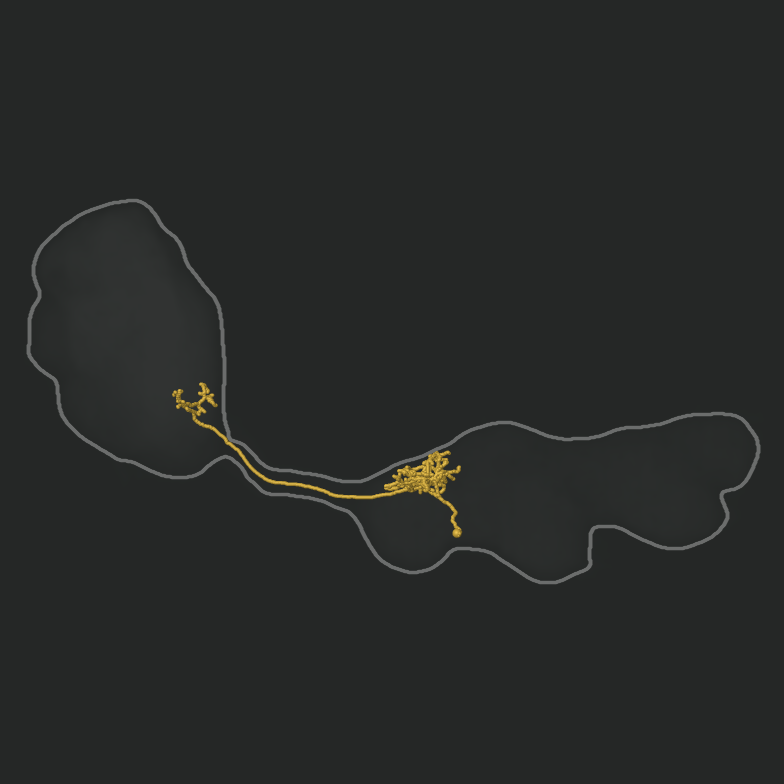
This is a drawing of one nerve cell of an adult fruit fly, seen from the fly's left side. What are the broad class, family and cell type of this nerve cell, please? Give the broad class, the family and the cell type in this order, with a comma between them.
ascending neuron, hemilineage 03B, AN03B095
